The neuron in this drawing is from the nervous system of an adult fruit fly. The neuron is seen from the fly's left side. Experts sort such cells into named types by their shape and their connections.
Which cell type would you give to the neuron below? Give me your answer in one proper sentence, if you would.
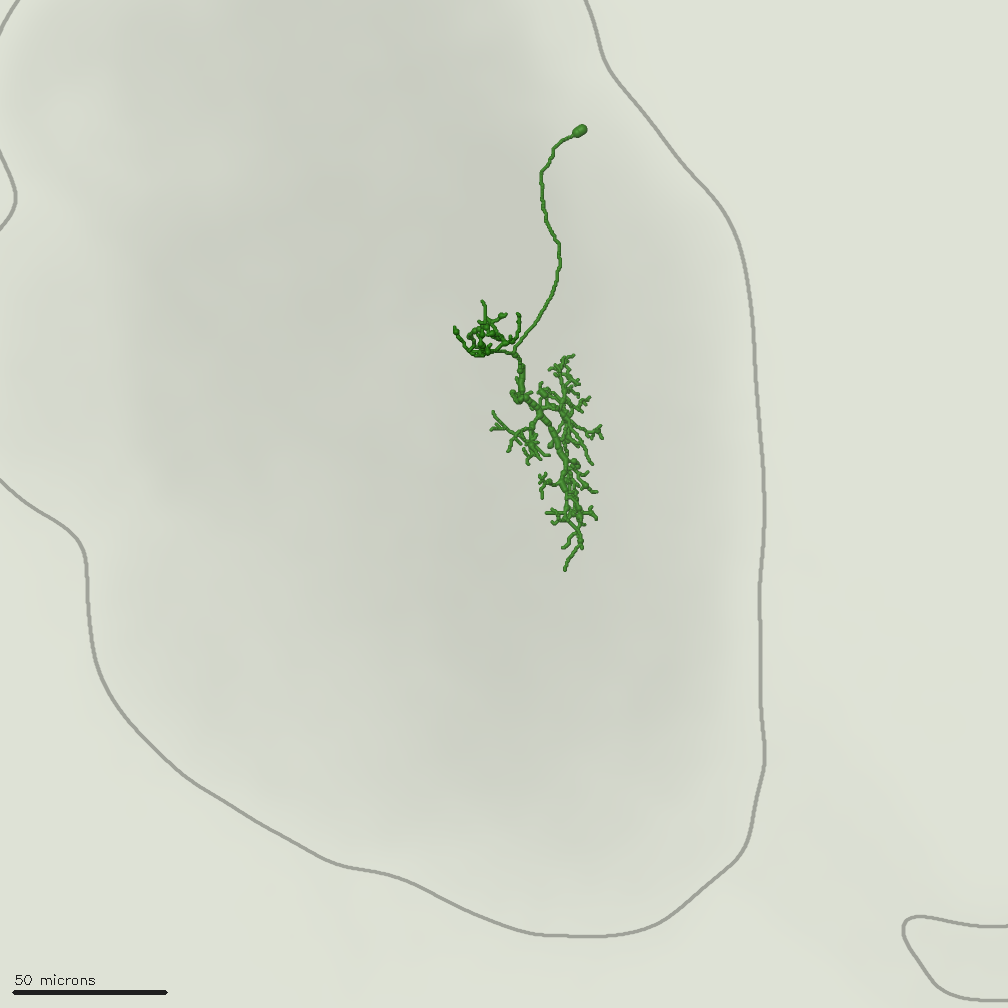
Under the cell type LC22 falls this neuron.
